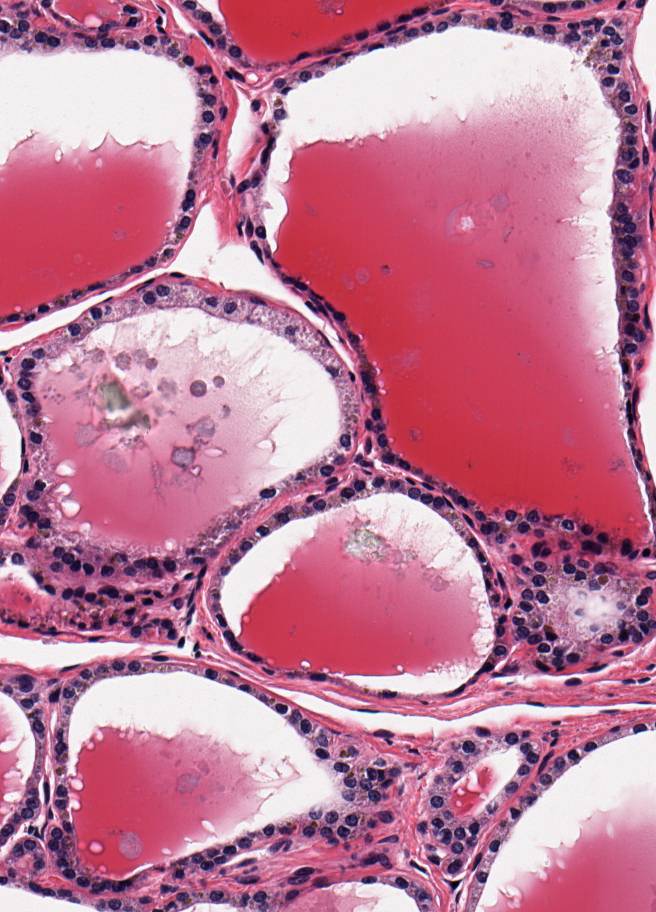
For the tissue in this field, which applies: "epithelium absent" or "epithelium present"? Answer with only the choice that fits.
Epithelium present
